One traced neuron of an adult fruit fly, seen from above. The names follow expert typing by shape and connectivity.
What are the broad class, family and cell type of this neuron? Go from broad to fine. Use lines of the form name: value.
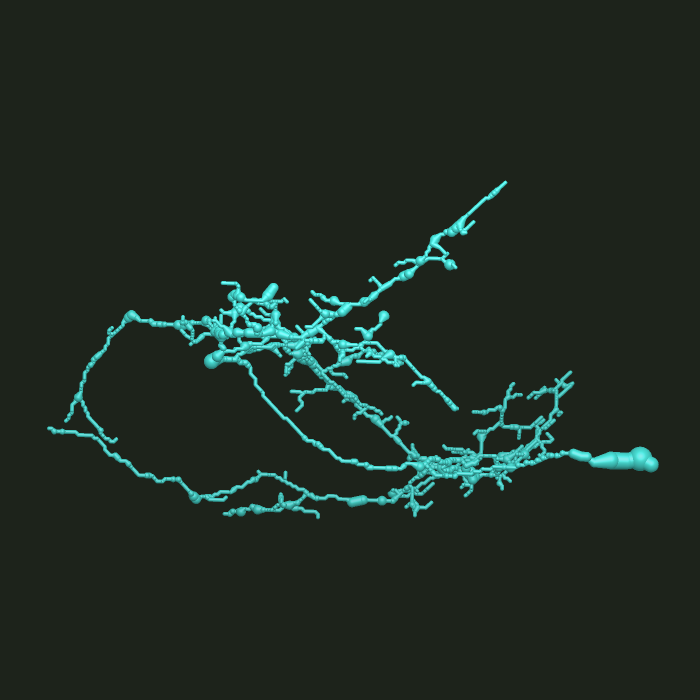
broad class: central-brain intrinsic neuron
family: hemilineage SLPpl2
cell type: SLP360_c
